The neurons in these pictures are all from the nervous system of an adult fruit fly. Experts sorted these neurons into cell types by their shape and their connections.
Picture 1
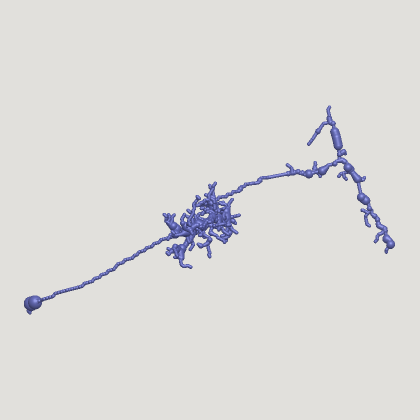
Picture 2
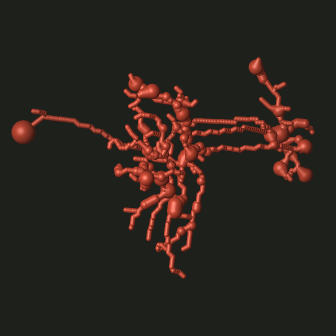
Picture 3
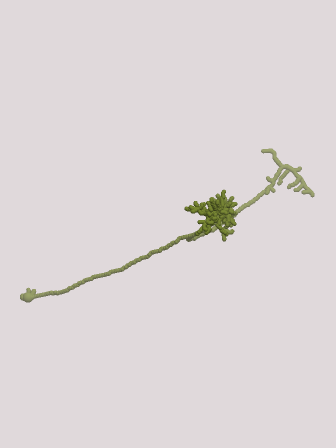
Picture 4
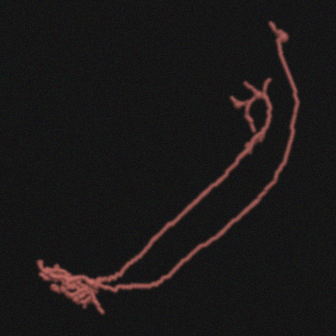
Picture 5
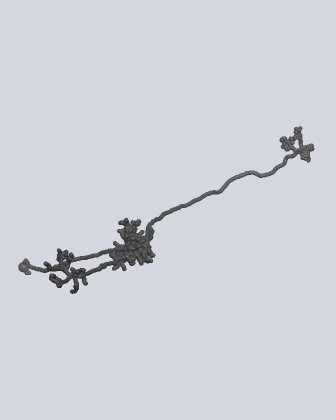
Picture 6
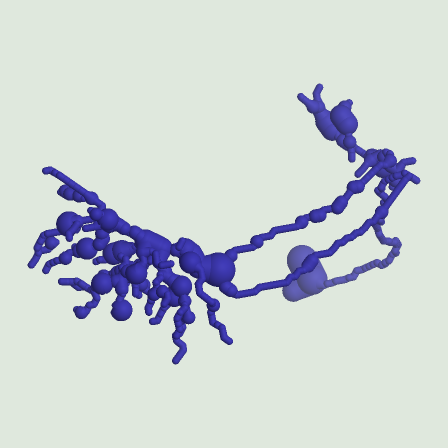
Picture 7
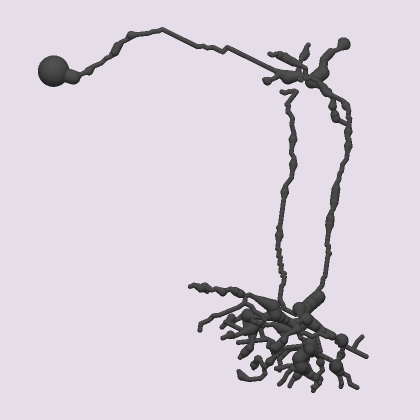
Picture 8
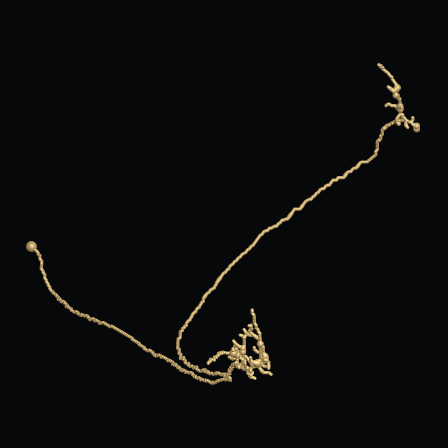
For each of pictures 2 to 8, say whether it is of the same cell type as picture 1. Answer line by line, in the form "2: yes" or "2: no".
2: no
3: yes
4: no
5: no
6: no
7: no
8: no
